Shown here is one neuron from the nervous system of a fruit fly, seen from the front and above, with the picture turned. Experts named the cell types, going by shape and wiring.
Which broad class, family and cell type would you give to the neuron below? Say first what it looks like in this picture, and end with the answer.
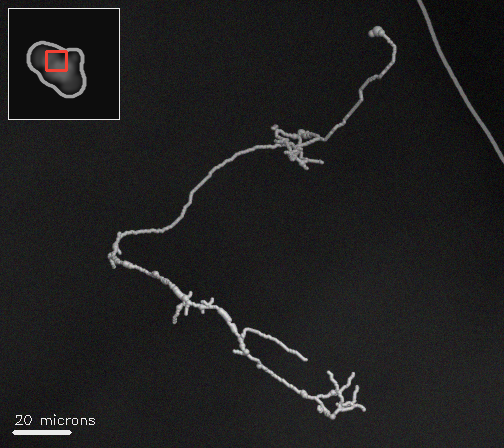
The cell body can be seen at the upper right of the picture. By the scale bar it is about 140 microns tall in this view. Its broad class is central-brain intrinsic neuron. Its family is called class Kenyon Cell. Its cell type is KCg-d.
